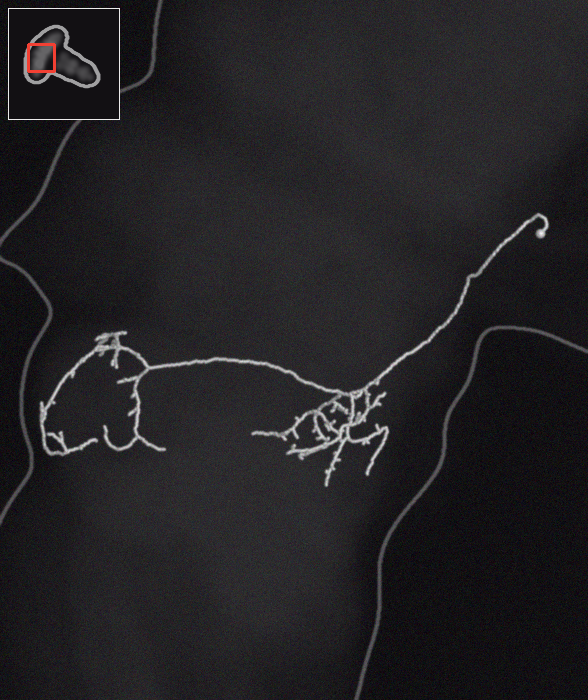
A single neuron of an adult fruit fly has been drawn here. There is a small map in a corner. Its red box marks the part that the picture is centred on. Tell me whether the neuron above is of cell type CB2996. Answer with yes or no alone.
yes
